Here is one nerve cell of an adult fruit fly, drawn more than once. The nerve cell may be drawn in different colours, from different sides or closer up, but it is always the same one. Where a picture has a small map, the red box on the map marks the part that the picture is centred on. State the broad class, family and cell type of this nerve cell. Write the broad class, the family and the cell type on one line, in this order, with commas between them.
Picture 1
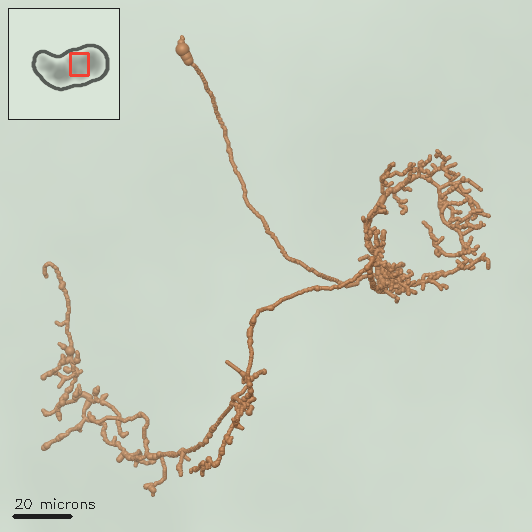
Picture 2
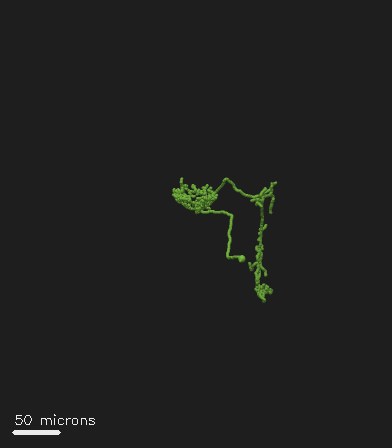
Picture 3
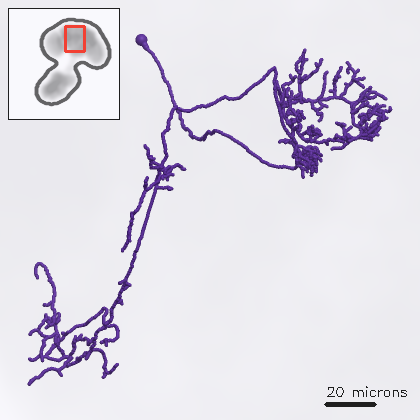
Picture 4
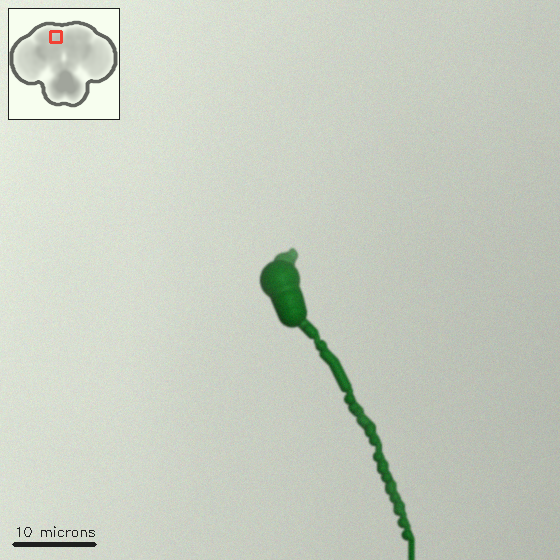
central-brain intrinsic neuron, class CX, ExR8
